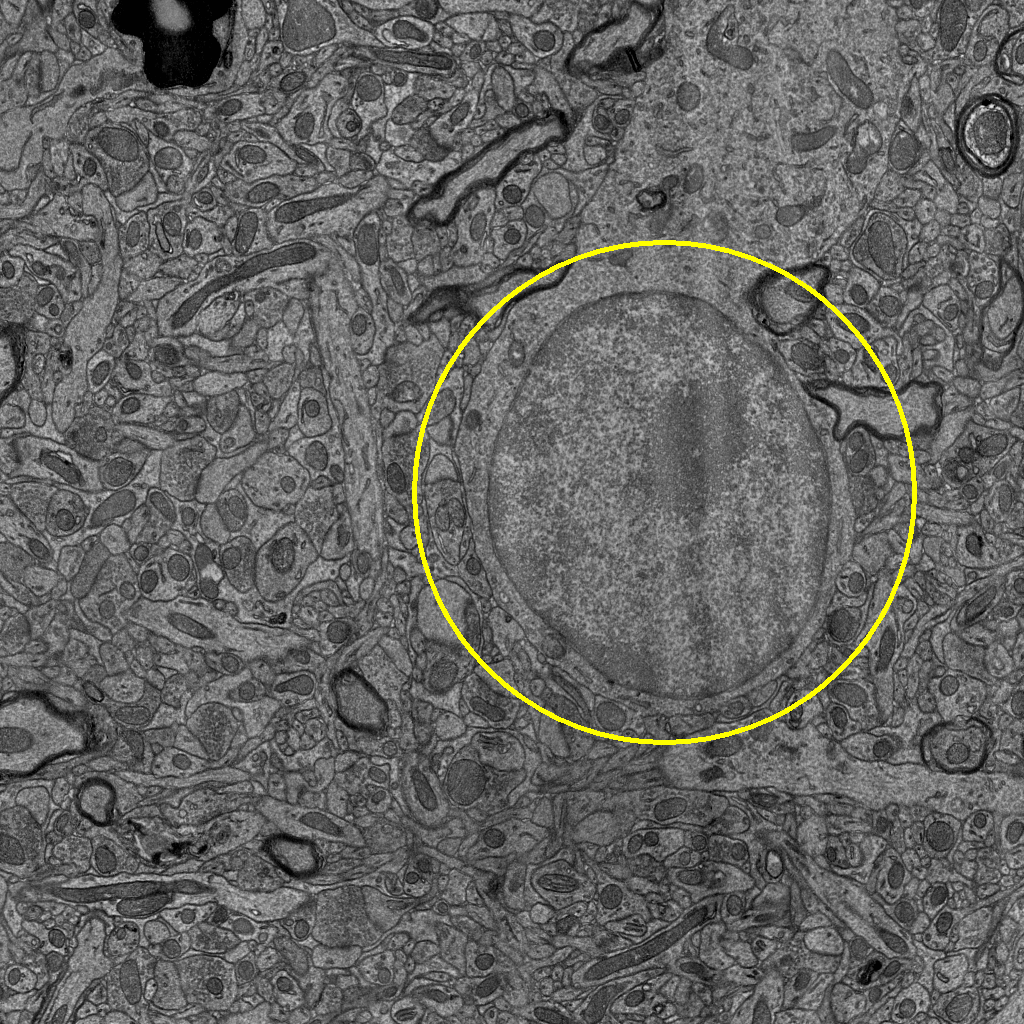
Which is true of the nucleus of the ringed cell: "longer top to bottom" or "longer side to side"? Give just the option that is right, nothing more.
Longer top to bottom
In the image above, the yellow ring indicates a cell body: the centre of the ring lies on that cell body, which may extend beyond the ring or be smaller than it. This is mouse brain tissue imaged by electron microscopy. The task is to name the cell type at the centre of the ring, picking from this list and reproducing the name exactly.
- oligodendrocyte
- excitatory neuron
oligodendrocyte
